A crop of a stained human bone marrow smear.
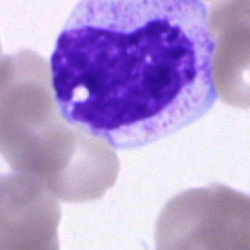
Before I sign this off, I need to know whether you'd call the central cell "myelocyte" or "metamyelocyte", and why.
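It is a metamyelocyte, not a myelocyte. First point, and the deciding one: the chromatin is dark purple and coarsely clumped.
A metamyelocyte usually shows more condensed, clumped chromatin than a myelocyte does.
Second, the nucleus is a single unsegmented mass, with a small round clear spot in its lower left part. Third, fine pinkish-purple granules are scattered through the cytoplasm.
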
